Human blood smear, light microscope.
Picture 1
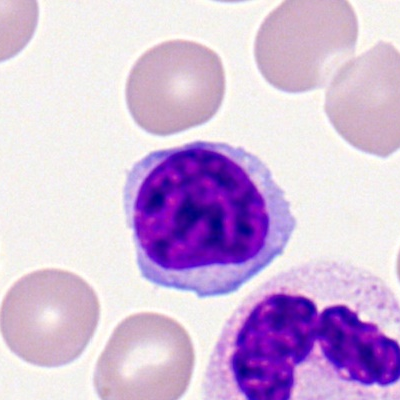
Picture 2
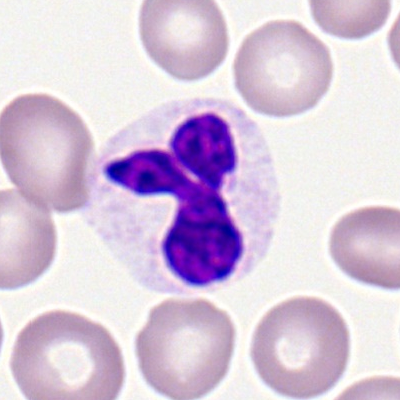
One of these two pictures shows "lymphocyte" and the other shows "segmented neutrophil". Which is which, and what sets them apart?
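A lymphocyte is in picture 1; picture 2 holds a segmented neutrophil. Both cells have a round outline and dark purple chromatin in coarse clumps.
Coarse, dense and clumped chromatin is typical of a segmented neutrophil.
The nucleus of the segmented neutrophil is divided into three lobes, one of them elongated and pointing to the left. Its cytoplasm is pale pinkish-lilac and contains fine, faint granules, whereas no granules are visible in the lymphocyte's cytoplasm.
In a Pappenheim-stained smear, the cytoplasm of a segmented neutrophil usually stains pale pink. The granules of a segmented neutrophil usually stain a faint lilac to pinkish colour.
The edges differ as well: the segmented neutrophil's outline is smooth, while the lymphocyte's cytoplasmic edge is slightly frayed on the right side. Just below and to the right of the lymphocyte lies another cell, with a lobed nucleus and granular cytoplasm.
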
